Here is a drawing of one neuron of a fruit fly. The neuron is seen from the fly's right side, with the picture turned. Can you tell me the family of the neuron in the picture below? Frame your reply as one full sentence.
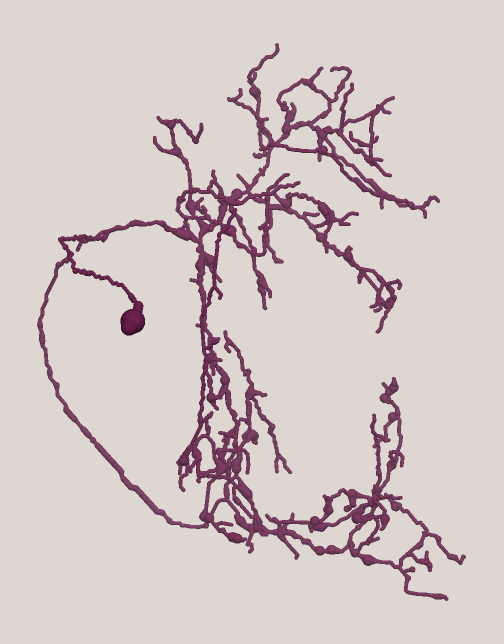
The family name for this neuron is hemilineage SLPal2.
